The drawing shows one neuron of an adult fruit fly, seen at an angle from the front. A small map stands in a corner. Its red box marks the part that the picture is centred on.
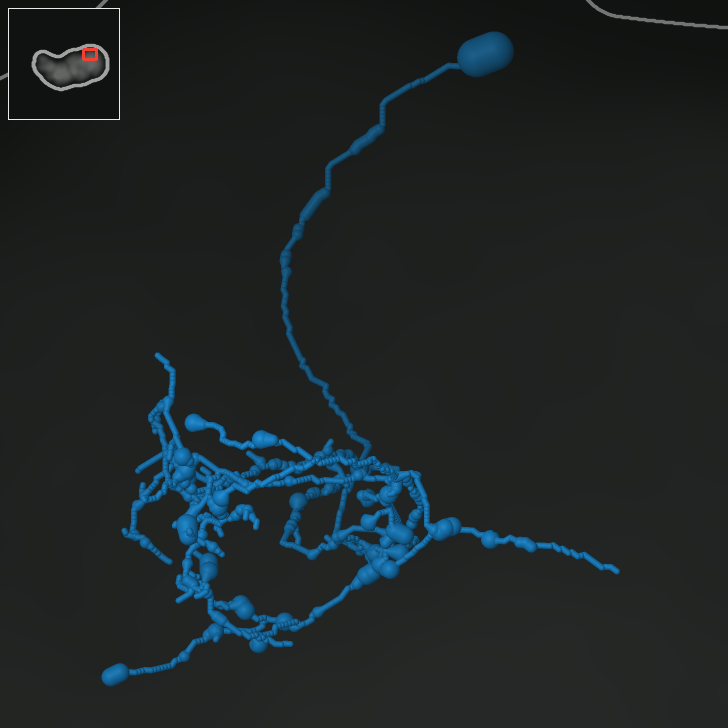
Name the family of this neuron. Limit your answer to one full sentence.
This neuron has hemilineage SLPad1_posterior as its family.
